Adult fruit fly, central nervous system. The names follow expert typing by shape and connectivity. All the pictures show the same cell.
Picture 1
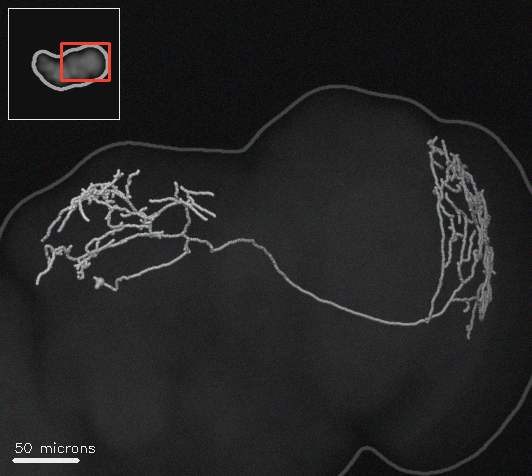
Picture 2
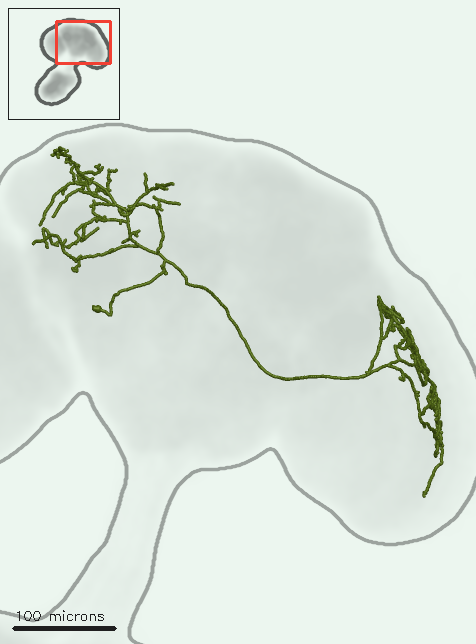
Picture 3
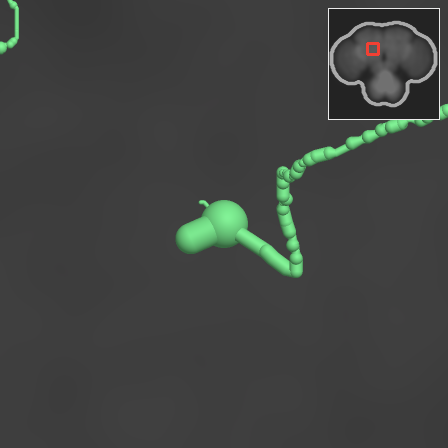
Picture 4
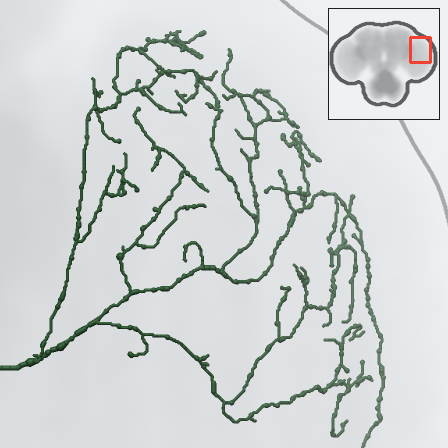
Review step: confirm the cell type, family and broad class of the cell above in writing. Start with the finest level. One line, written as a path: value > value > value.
MeVC27 > hemilineage SMPp&v1_ventral > visual centrifugal neuron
